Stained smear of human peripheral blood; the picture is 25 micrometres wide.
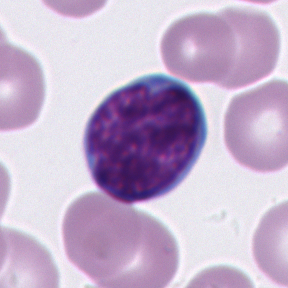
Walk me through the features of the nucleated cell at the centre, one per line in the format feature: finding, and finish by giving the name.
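Chromatin: dense, coarse, dark purple
Cytoplasm: thin pale blue rim around the nucleus
Vacuoles: none visible
Surface: no projections
Name: typical lymphocyte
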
